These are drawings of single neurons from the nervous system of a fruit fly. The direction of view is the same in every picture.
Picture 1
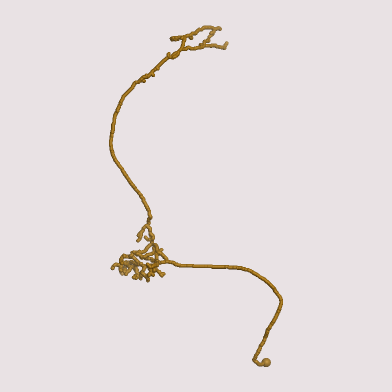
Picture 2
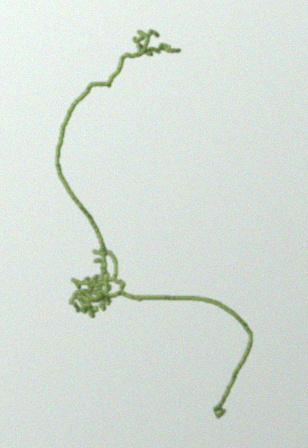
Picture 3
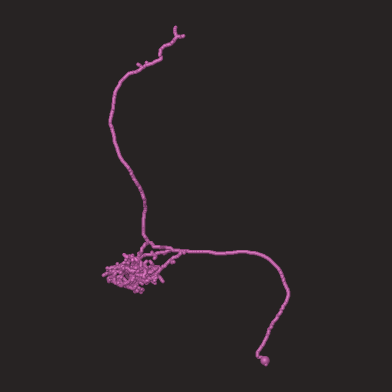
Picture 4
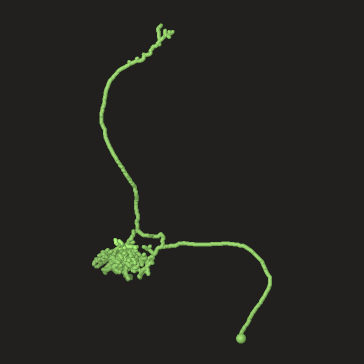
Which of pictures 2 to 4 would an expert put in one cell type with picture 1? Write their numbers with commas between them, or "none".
2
